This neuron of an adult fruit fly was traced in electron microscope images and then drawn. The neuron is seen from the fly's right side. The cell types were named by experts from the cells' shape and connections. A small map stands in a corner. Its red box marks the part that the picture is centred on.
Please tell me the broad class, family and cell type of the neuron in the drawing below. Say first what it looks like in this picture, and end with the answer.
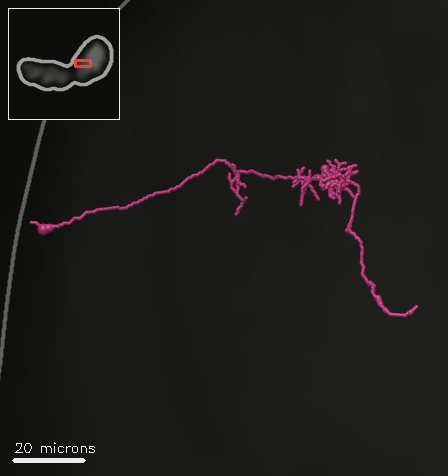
Its cell body lies on the left of the picture. From left to right in the picture it spans about 110 microns. It is an optic-lobe intrinsic neuron. Its family is C. Its cell type is C3.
